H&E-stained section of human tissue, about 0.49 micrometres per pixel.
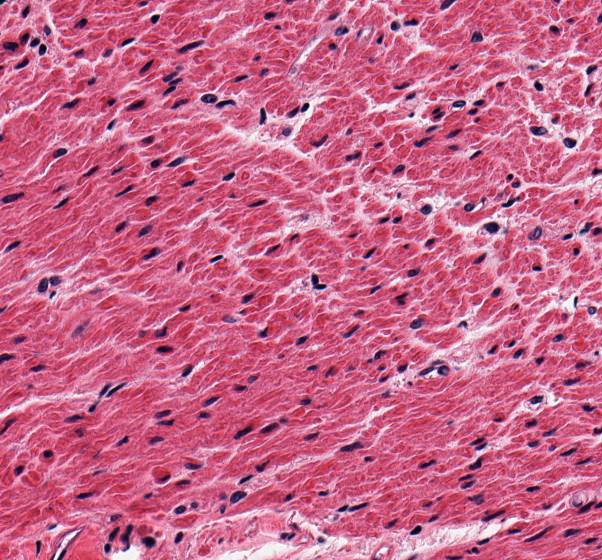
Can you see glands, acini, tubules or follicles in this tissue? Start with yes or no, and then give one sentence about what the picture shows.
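No. No epithelium or glands are present anywhere in the field.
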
